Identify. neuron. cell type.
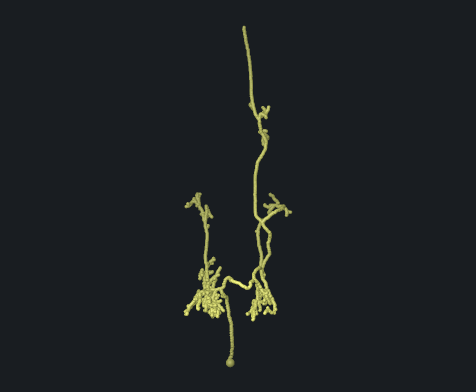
AN06B088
